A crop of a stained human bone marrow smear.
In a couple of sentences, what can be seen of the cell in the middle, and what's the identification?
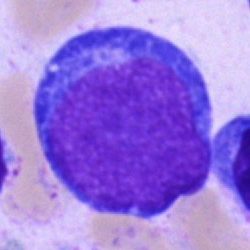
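Round and smooth, the outline has no projections. The nucleus is off-centre toward the lower right, with a paler cytoplasmic zone just above it. No granules are visible in the cytoplasm. This is a proerythroblast.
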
